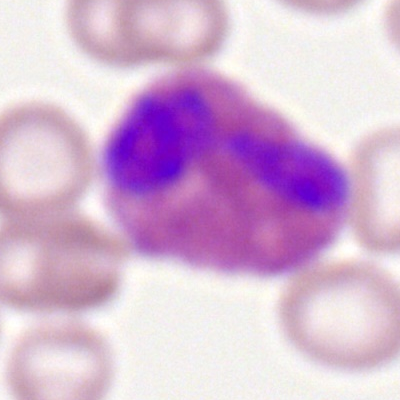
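Eosinophil, the central cell of a stained human blood smear. In this eosinophil the nucleus is divided into two separate dark lobes, one on the left and one on the right, the right-hand lobe elongated and running diagonally along the upper right edge. Abundant pinkish-lilac cytoplasm fills the lower half of the cell beneath the lobes.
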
